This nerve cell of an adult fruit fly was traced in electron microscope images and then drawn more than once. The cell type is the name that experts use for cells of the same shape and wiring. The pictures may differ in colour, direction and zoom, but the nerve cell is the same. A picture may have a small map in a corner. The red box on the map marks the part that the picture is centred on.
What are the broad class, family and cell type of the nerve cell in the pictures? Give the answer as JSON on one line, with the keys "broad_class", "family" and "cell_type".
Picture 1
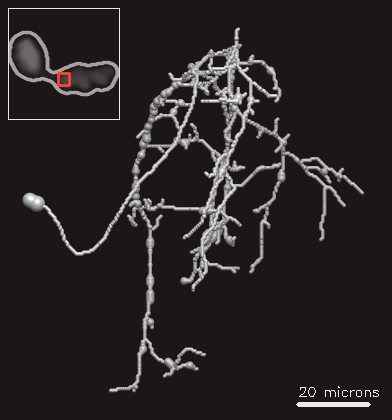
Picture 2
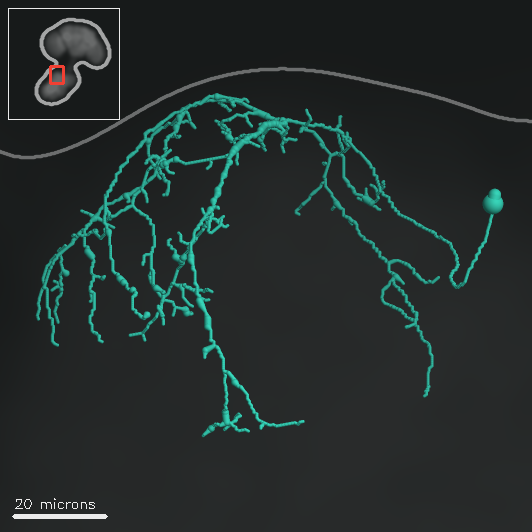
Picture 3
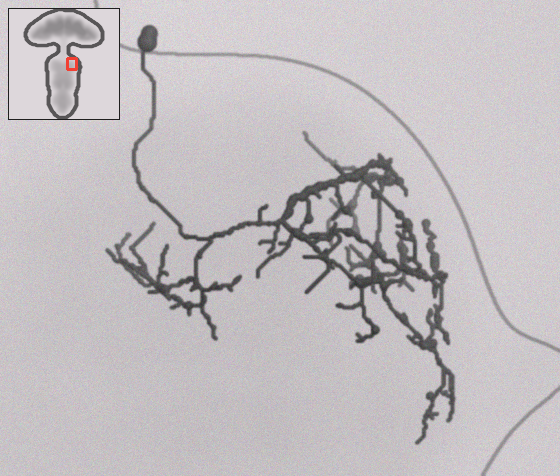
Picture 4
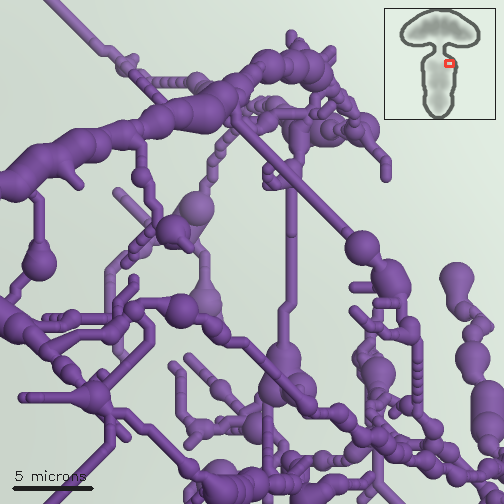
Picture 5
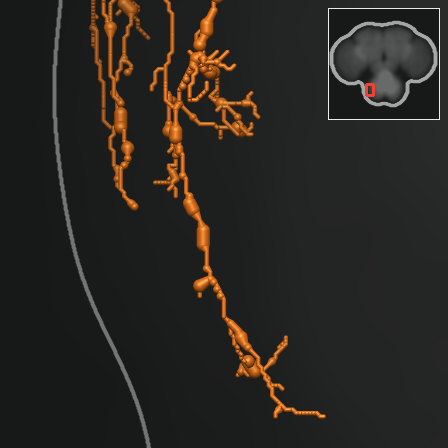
{"broad_class": "nerve-cord intrinsic neuron", "family": "hemilineage 08A", "cell_type": "IN08A030"}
